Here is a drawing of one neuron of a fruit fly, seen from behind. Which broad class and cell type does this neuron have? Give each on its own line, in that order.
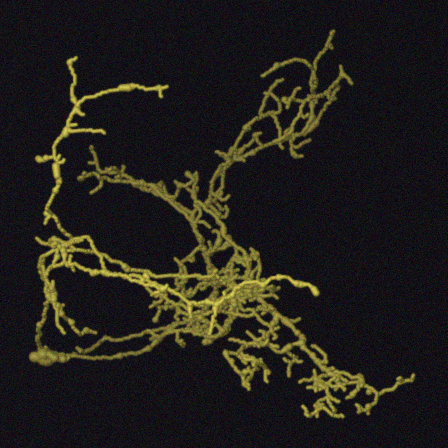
central-brain intrinsic neuron
GNG666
